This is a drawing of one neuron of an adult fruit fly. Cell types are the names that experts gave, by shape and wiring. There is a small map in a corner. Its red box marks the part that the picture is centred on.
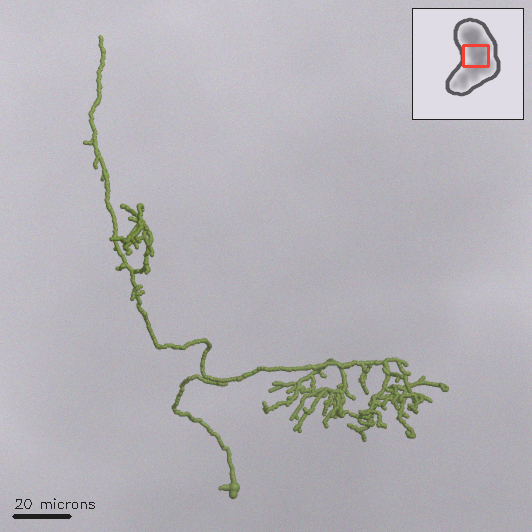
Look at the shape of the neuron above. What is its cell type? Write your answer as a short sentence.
The cell type is LC41.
